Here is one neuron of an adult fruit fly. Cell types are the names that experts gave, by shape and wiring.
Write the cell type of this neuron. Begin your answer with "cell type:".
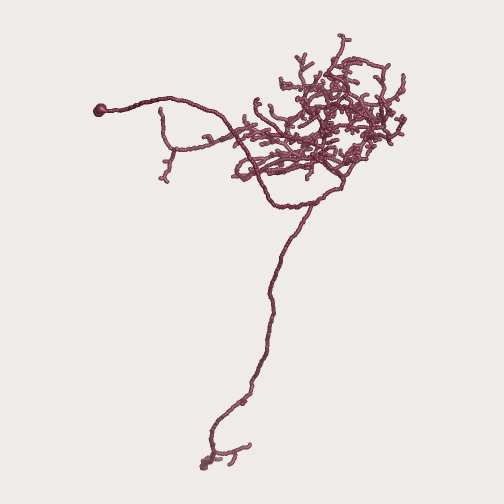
cell type: IN23B028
